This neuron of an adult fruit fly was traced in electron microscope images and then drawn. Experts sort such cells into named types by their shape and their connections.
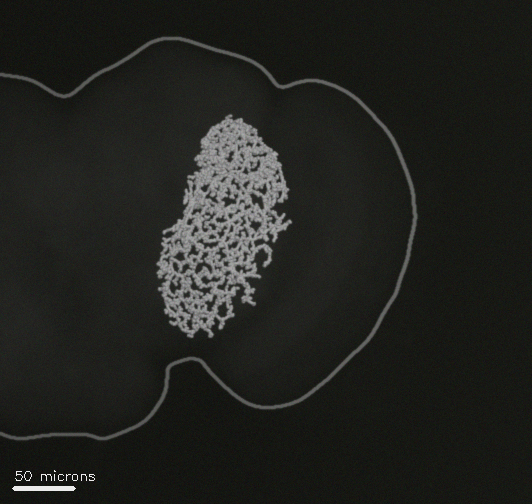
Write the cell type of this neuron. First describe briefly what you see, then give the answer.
By the scale bar it is about 190 microns tall in this view. As drawn here it is taller than it is wide. It is an optic-lobe intrinsic neuron. It is of cell type Li11a.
